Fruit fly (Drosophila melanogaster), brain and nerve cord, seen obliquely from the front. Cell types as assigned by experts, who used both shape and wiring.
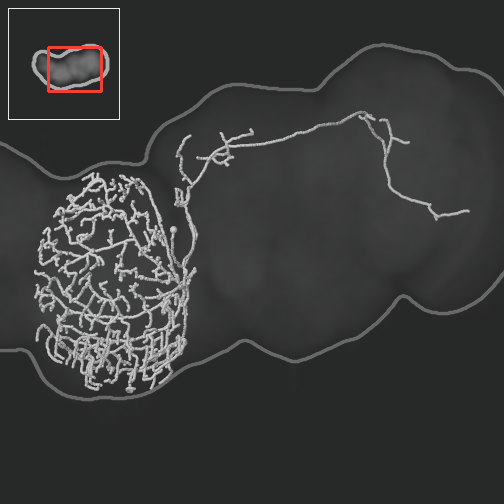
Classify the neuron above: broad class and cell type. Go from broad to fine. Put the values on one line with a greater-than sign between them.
visual projection neuron > aMe12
